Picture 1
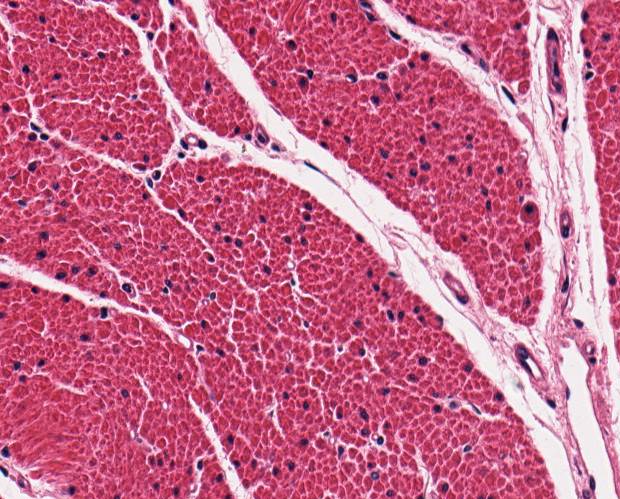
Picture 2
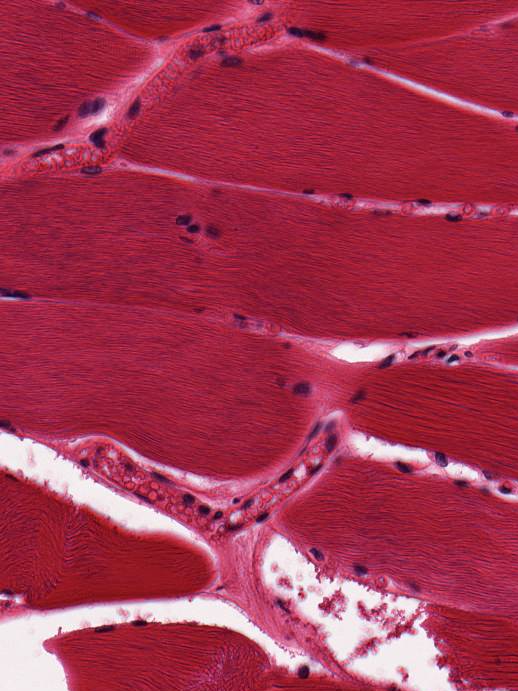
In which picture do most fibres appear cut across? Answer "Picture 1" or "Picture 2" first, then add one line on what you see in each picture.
Picture 1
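Picture 1: Across most of the field the muscle fibres are cut in cross section and appear as small, closely packed polygonal profiles.
Picture 2: Fine parallel lines run along the length of the fibres within their pink cytoplasm.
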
